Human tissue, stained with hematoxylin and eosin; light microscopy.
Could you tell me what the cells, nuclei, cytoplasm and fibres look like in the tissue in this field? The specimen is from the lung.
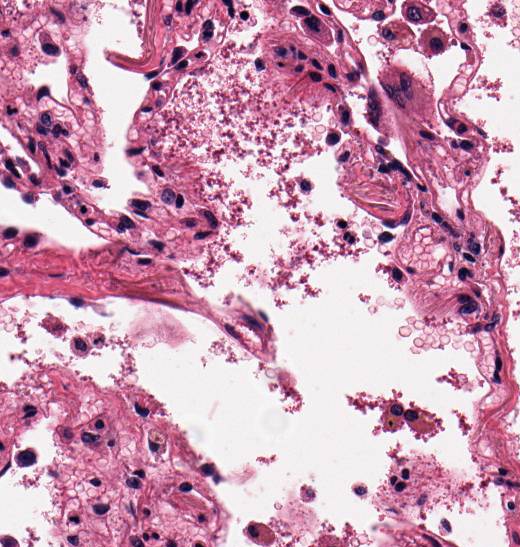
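Large empty spaces fill much of the field, especially centrally, between thin branching tissue strands. A band of wavy pink fibres crosses the left middle. Most nuclei are small, dark, oval to elongated. At lower right, small detached clusters of dark-nucleated cells lie free.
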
